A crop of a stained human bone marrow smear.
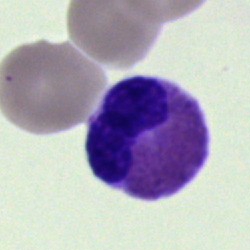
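Eosinophil. The central cell has a round, smooth outline and dense, dark purple chromatin. A moderate amount of lilac-purple cytoplasm occupies the right and lower part of the cell and contains fine purple granules.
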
